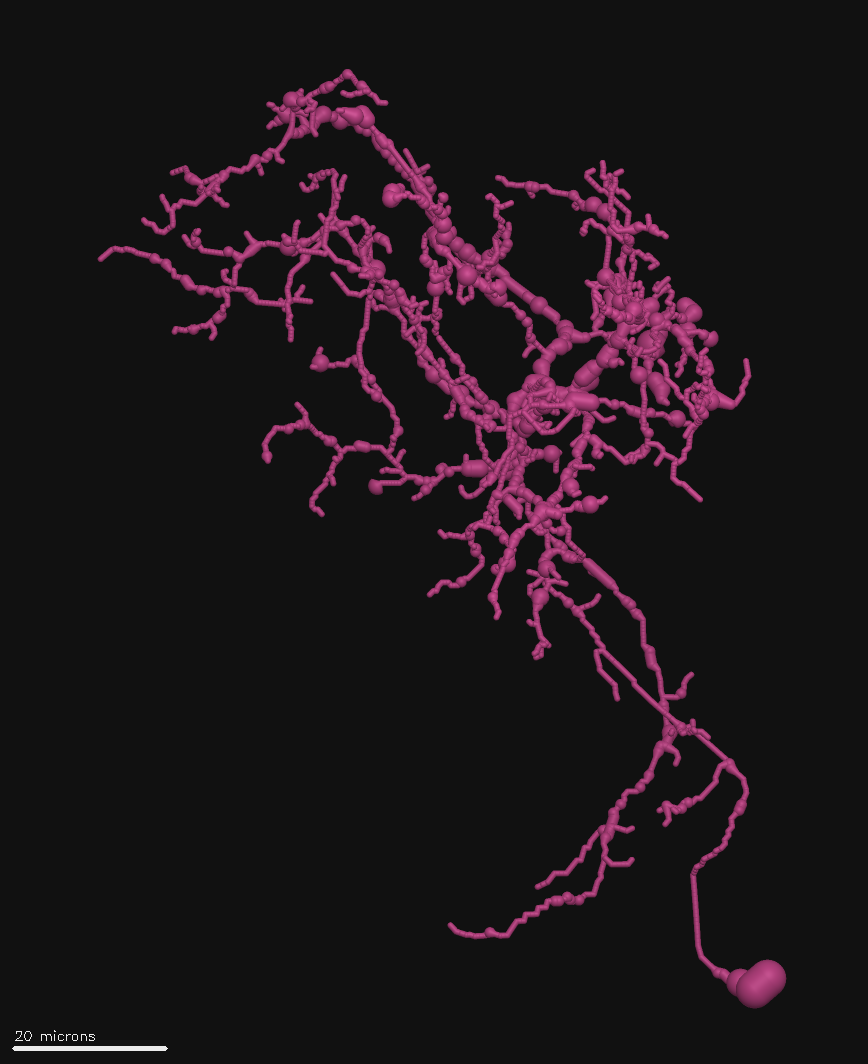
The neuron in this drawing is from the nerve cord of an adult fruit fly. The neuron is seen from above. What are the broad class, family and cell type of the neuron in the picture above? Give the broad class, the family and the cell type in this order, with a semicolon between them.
nerve-cord intrinsic neuron; hemilineage 20A.22A; IN20A.22A038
